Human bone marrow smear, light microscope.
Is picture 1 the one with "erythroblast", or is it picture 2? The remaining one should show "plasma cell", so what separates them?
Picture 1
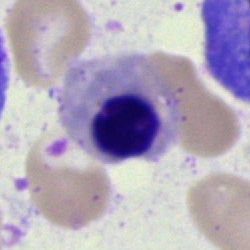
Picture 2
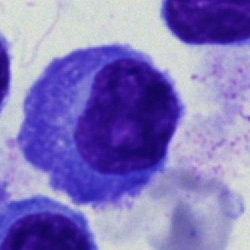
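Erythroblast in picture 1; plasma cell in picture 2. Main difference, cytoplasm colour: pale greyish-lilac in picture 1, deep blue in picture 2.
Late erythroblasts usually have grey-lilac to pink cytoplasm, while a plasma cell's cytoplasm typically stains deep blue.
Picture 2 also has a paler zone of cytoplasm against the left side of the nucleus.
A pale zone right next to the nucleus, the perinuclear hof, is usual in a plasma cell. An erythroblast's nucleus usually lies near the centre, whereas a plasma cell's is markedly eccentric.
Here both nuclei are off-centre: toward the lower edge in picture 1, toward the right in picture 2. Chromatin dense and dark in both: very dark purple throughout in picture 1, dark purple and coarsely clumped in picture 2. Picture 1 otherwise: no nucleoli, cytoplasm larger in area than the nucleus, outline irregular rather than smoothly round. Picture 2 otherwise: abundant cytoplasm with a few tiny pale spots to the left of the nucleus, outline slightly irregular with small bumps along the lower edge.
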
